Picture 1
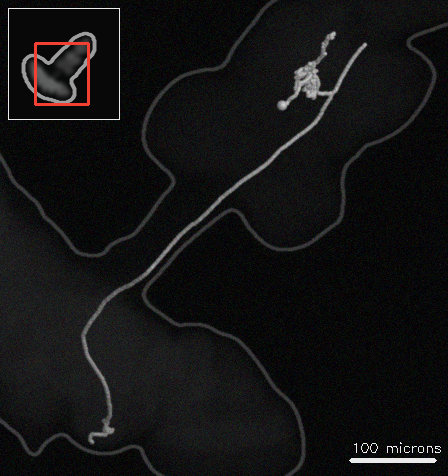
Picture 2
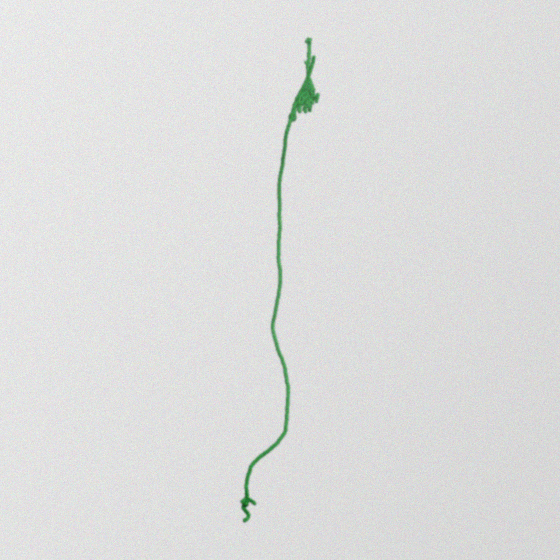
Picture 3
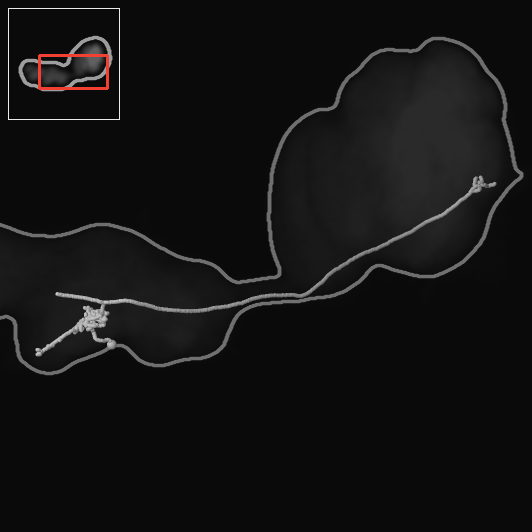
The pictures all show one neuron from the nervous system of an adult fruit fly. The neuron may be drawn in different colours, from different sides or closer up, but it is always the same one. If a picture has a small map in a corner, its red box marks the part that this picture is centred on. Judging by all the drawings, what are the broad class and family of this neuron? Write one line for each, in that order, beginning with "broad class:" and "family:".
broad class: ascending neuron
family: hemilineage 10B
